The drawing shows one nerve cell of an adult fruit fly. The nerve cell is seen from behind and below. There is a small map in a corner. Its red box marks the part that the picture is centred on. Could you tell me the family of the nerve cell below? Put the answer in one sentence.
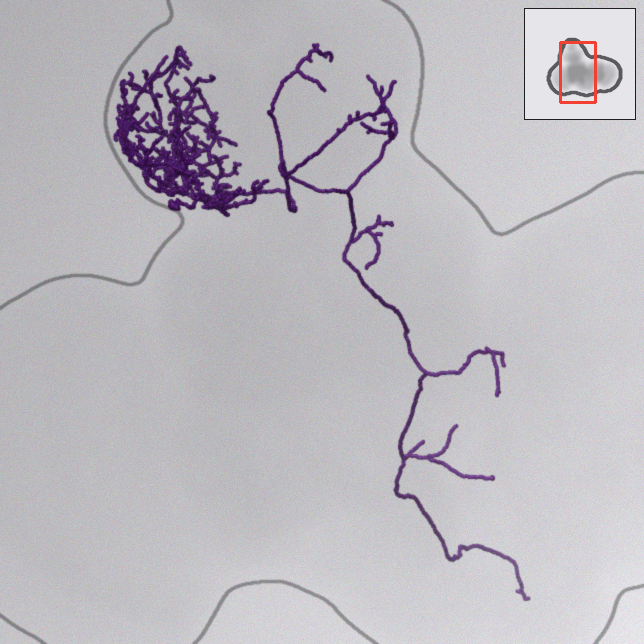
The family is hemilineage 08B.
